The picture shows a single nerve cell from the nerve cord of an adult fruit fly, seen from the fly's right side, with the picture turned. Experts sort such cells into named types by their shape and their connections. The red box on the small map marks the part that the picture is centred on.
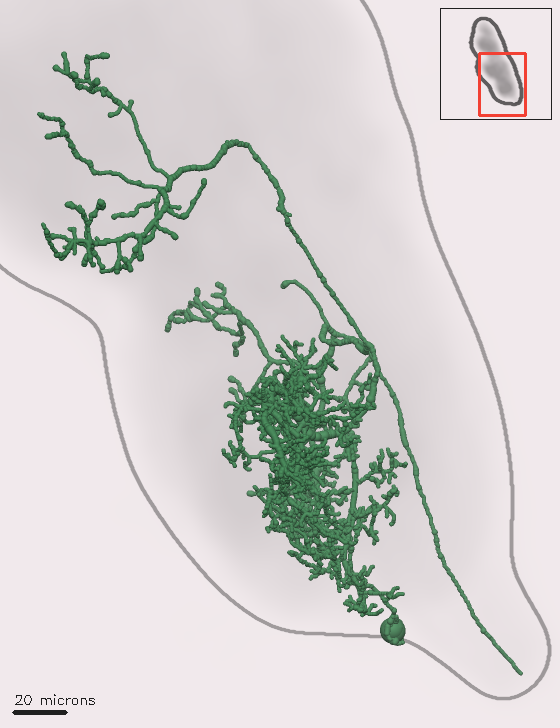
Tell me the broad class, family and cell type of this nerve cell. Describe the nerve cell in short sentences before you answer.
By the scale bar it is about 250 microns tall in this view. In this view it is taller than it is wide. It is an ascending neuron. The family is hemilineage 07B. The cell type is AN07B005.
